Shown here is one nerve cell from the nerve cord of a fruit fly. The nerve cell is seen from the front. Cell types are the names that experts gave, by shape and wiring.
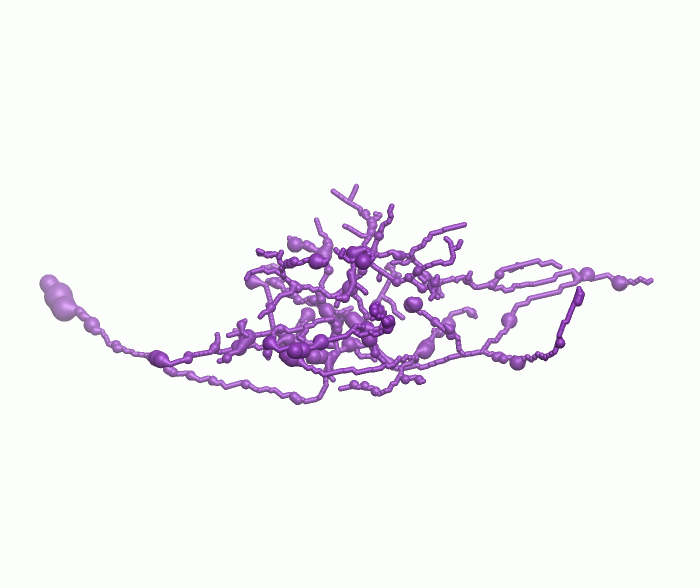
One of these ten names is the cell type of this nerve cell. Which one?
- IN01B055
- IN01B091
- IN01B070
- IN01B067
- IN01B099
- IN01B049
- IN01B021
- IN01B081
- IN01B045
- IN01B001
IN01B070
